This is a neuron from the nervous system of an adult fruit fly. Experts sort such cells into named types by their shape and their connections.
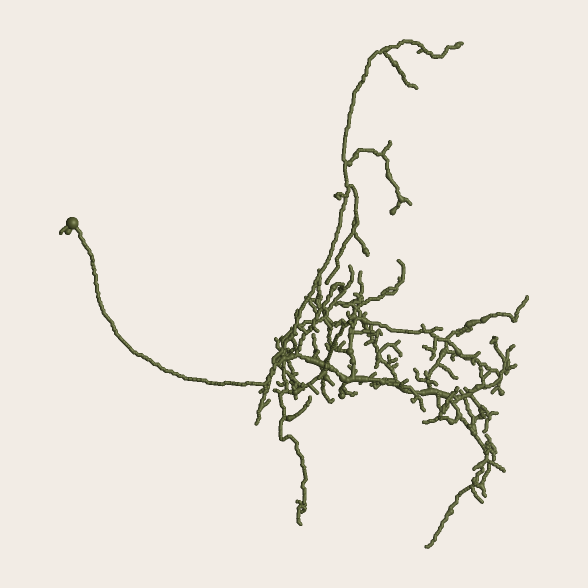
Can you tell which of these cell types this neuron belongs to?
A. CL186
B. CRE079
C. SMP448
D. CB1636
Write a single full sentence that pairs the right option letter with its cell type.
The neuron is CB1636 in cell type, which is option D.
